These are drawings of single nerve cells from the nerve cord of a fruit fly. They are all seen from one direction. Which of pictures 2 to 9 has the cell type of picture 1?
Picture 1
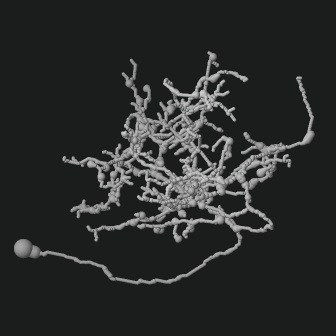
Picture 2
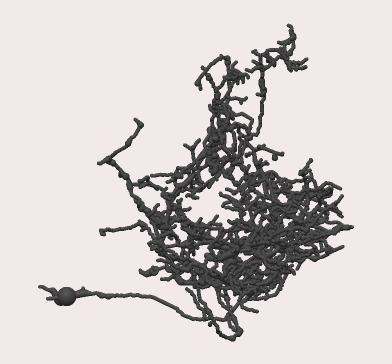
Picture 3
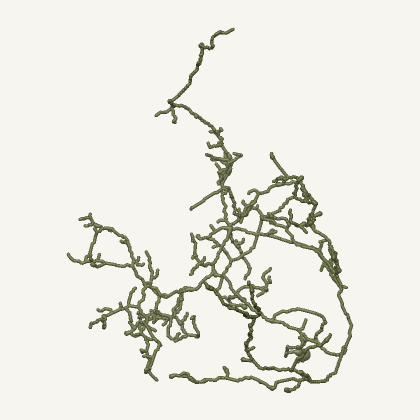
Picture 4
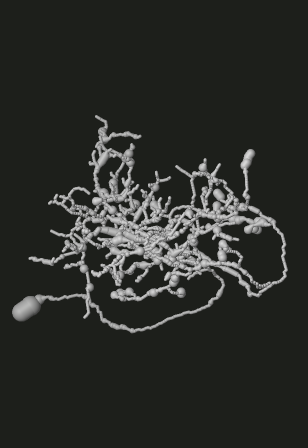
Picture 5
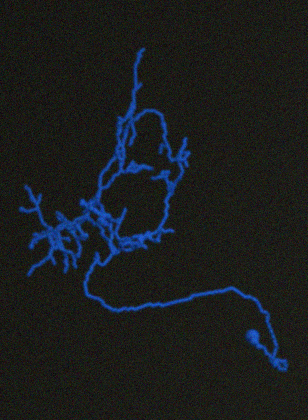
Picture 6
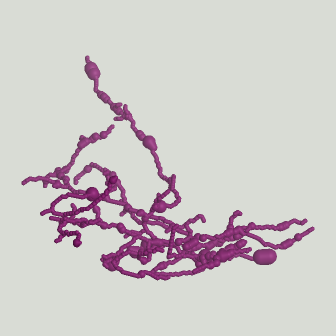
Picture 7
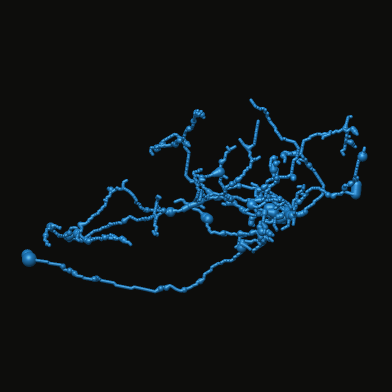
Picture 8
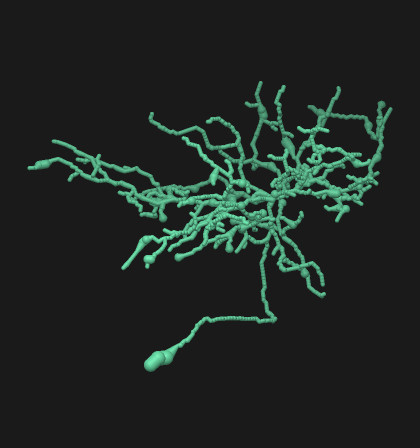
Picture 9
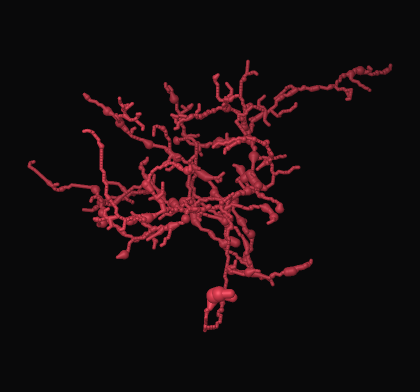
Picture 4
